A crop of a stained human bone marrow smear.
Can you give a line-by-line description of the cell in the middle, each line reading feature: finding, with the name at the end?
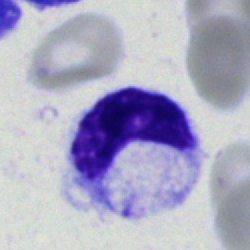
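Shape: roughly round outline
Nuclear border: concave below, curving around the cytoplasm beneath it
Chromatin: dense, staining deep purple
Cytoplasm: pale lilac-grey
Identity: monocyte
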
